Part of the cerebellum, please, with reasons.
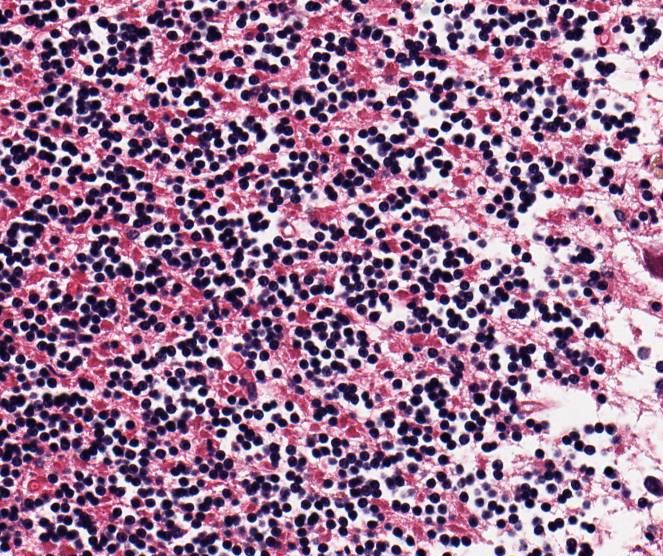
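What we have here is the granular layer. The small cells have round, dark purple nuclei of nearly uniform size, most with very little cytoplasm visible around them.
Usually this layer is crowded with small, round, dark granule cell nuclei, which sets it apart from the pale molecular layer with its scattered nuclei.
Toward the right edge, though, the cells thin out and the background turns paler and looser. There are no glands, tubules or lined lumens anywhere.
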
